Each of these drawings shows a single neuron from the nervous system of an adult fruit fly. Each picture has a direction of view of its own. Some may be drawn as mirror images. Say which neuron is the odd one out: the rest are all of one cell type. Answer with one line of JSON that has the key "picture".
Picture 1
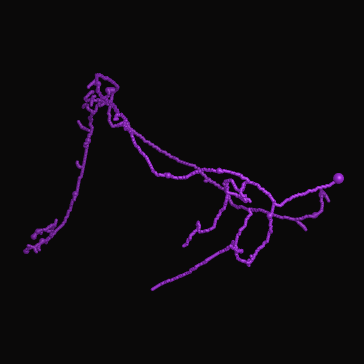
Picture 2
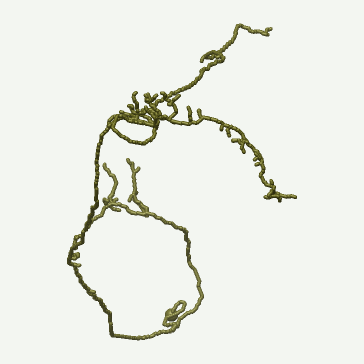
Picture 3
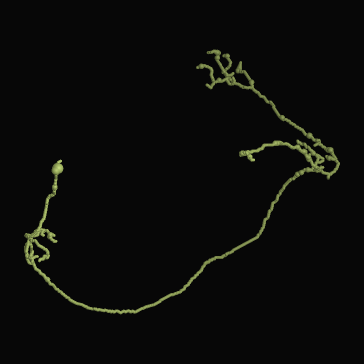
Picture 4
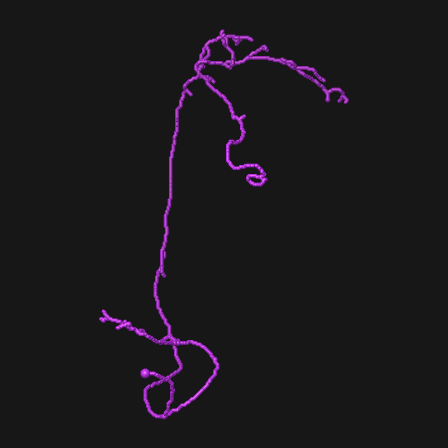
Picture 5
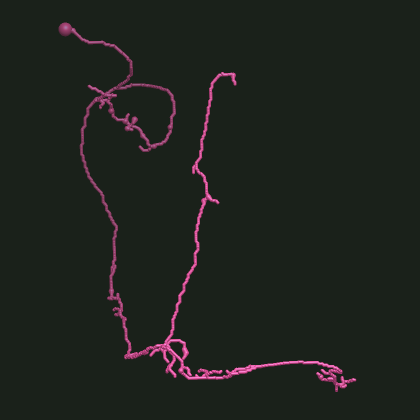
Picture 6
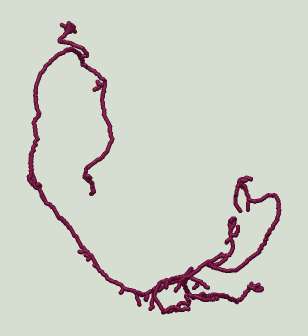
{"picture": 3}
